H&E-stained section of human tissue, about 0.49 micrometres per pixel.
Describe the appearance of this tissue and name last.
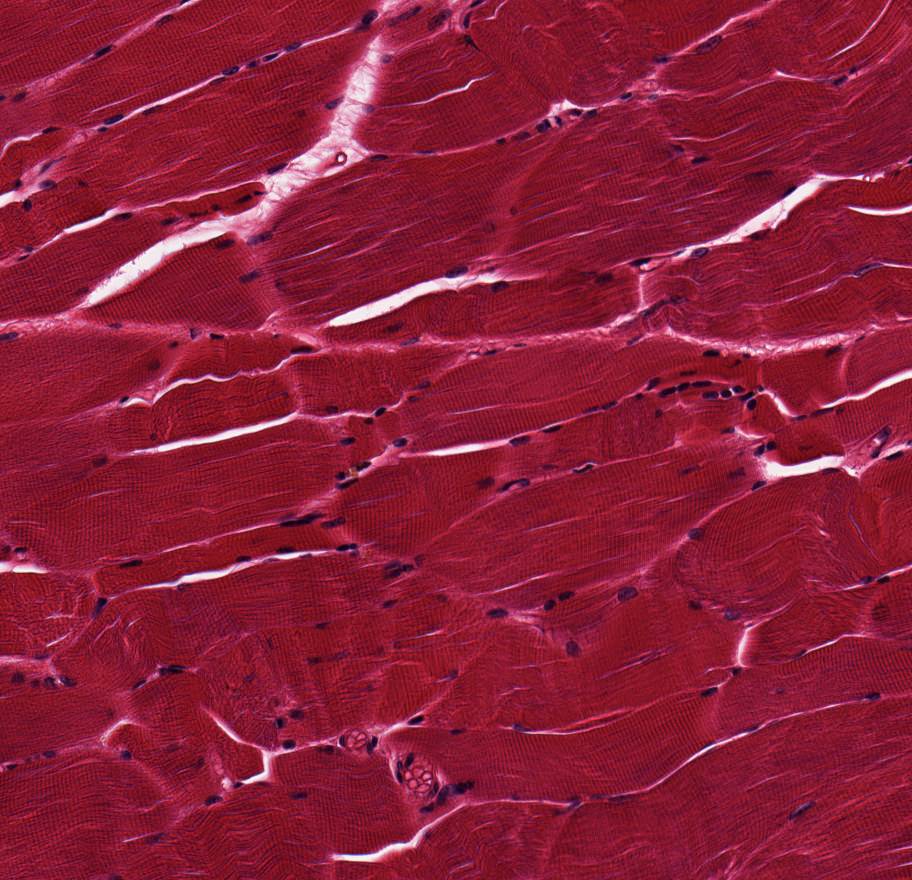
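It's all long muscle fibres here, cut lengthwise and lying side by side across the whole field. The fibre cytoplasm takes a deep, even red, and the nuclei are dark, flattened and elongated, sitting at the fibre edges. No fat cells anywhere. So this is skeletal muscle.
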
